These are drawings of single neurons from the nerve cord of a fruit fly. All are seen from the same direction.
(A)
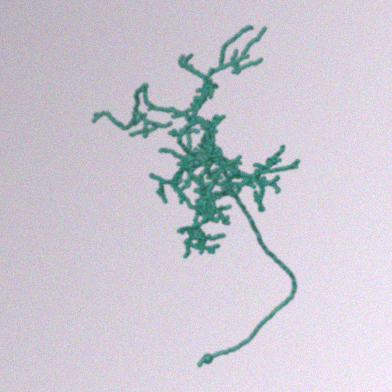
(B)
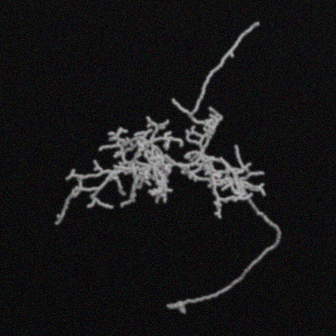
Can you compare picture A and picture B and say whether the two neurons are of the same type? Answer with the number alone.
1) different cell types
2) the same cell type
1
